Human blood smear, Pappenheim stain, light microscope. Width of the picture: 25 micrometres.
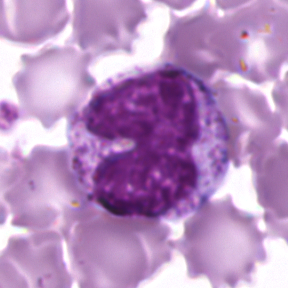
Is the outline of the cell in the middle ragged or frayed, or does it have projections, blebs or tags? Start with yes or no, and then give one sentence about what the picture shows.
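No. The cell has a round, smooth outline.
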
